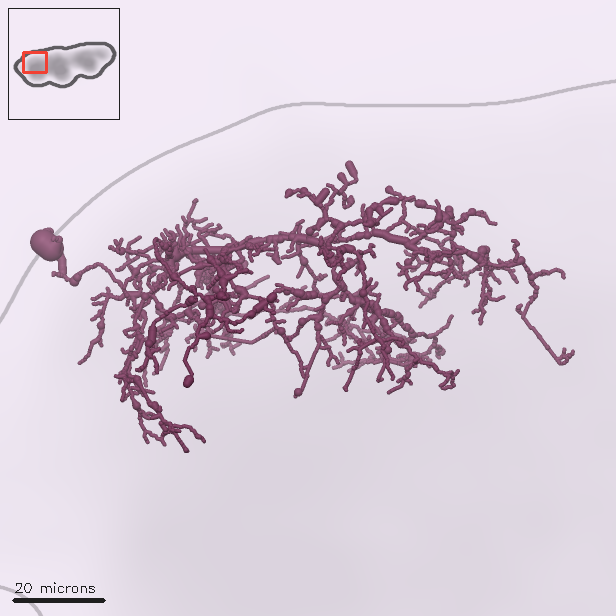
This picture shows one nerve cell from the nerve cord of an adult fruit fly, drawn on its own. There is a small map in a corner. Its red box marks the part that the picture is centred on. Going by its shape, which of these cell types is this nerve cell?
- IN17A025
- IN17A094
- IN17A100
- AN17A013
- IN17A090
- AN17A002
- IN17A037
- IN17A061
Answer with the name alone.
IN17A061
